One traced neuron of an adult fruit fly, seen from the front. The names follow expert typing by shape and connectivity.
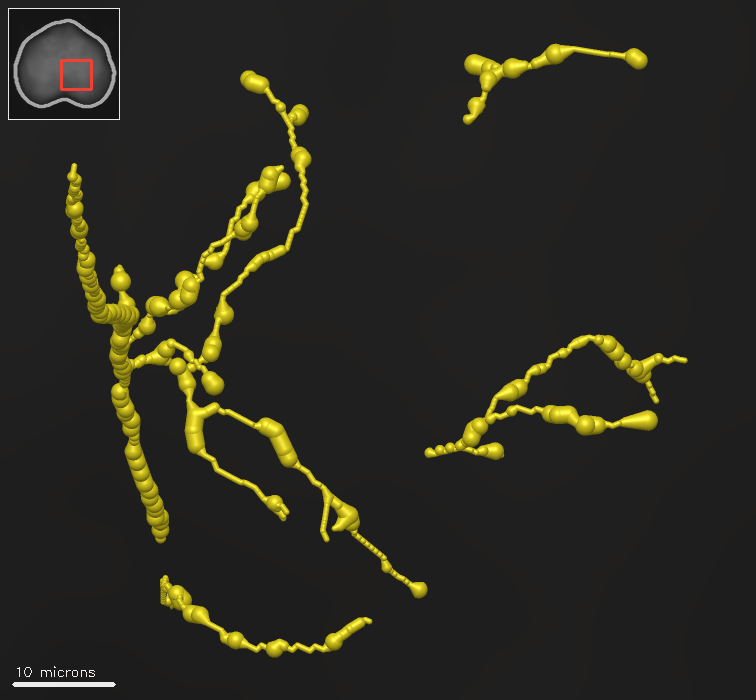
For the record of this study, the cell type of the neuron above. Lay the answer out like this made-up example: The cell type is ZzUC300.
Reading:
The cell type is DNge132.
